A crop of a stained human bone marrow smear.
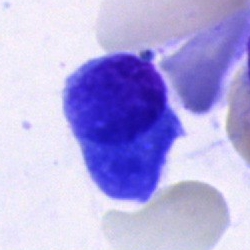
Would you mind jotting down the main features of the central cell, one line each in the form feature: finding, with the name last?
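Outline: irregular, I'd say, narrower below than above
Chromatin: dark purple, and it looks dense
Cytoplasm: a deep blue colour
Position: most of the cytoplasm below the nucleus, it seems
Identity: plasma cell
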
